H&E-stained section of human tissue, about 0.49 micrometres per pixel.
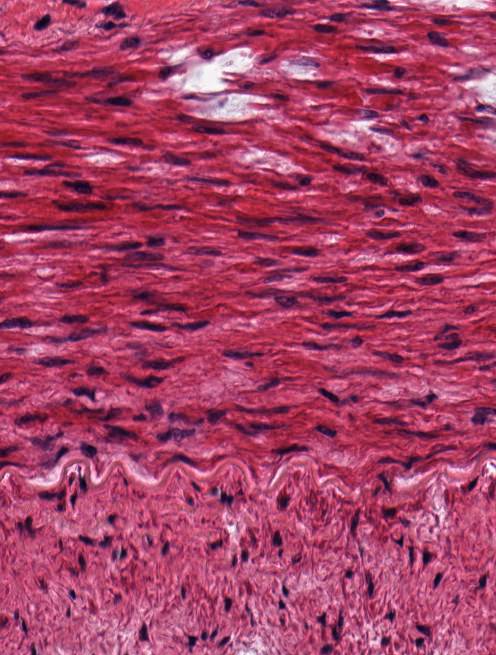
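Coronary artery. First, a thin wavy band crosses the lower third horizontally, dividing a thick upper layer from a thinner lower one. Second, the band is a glassy, pale pink line with regular undulations. Third, the upper layer, of densely packed smooth muscle cells parallel to the band, stains deeper red than the paler pink lower layer.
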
